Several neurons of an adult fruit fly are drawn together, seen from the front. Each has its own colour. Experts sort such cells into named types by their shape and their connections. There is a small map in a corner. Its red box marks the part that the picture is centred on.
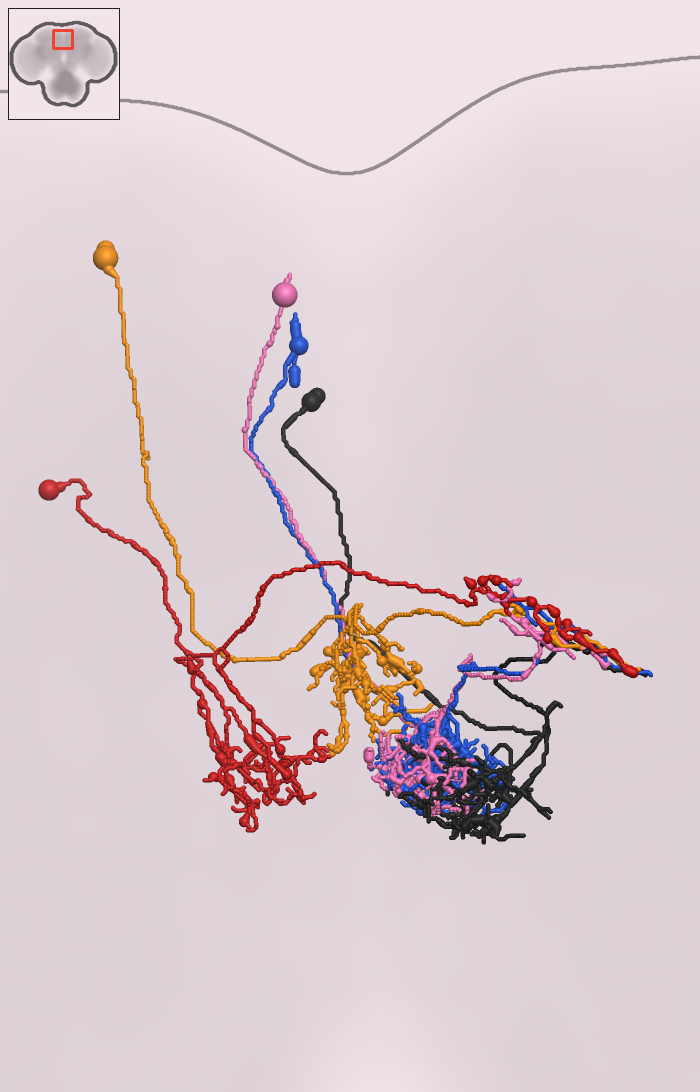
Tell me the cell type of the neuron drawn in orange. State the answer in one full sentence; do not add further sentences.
This neuron is a cell of type FC1D.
